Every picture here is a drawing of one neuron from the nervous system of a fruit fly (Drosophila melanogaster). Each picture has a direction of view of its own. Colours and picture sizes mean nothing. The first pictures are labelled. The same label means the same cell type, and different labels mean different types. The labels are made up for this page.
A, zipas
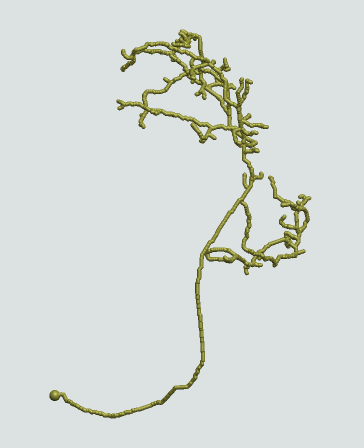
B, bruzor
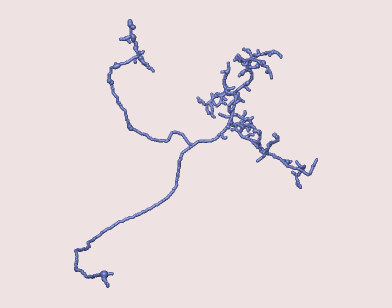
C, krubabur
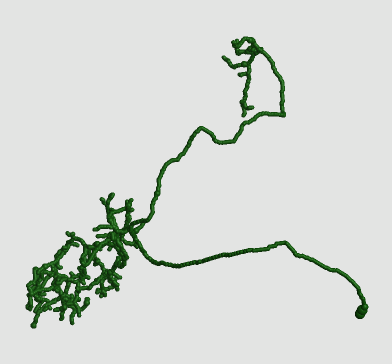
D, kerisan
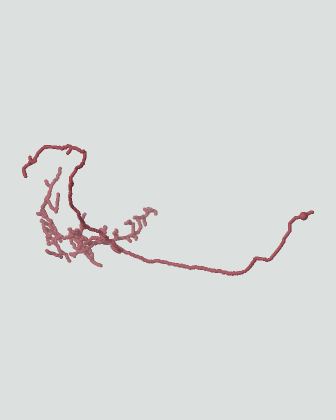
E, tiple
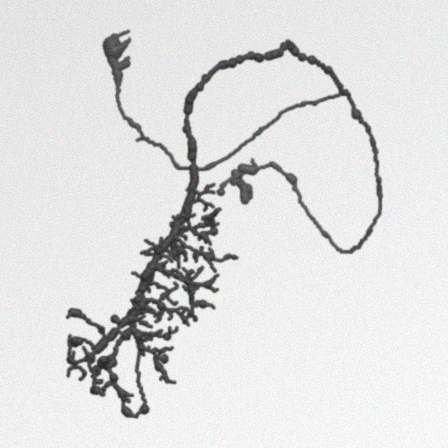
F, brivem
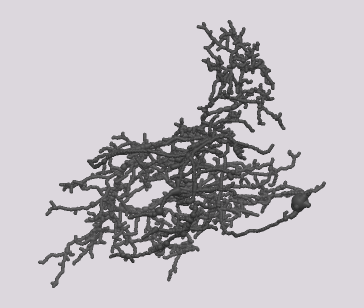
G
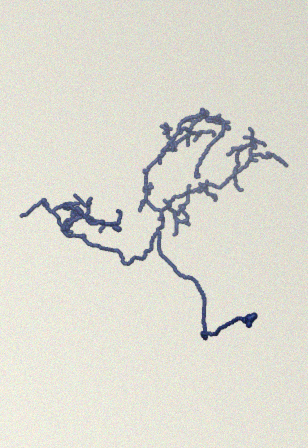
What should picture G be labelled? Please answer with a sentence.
It belongs to zipas.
